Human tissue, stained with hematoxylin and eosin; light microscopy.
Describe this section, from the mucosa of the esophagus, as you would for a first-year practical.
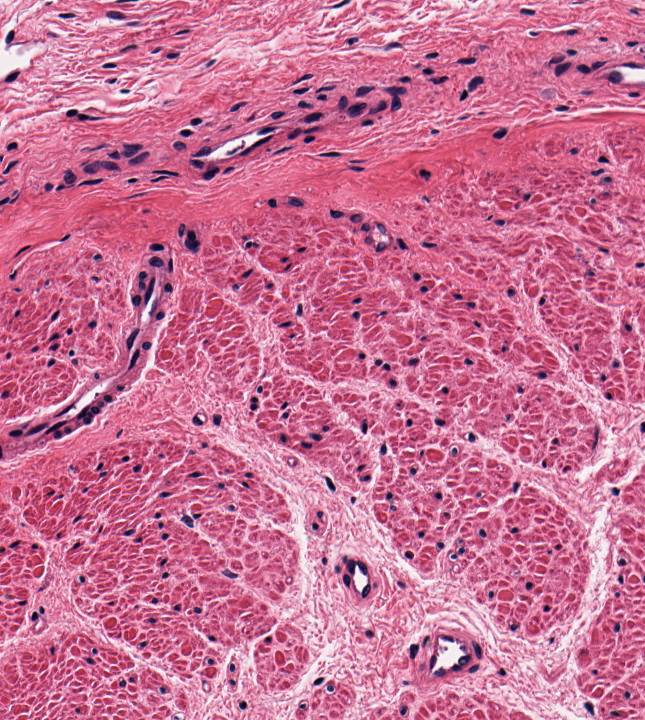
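Beneath a band of fibrous tissue at the top, most of the field consists of smooth muscle bundles separated by pale septa. The muscle cells are mostly cut across, appearing as small rounded pink profiles. Their nuclei are small, dark and round, scattered singly among the fibres. The septa are pale, loose, wispy connective tissue.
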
